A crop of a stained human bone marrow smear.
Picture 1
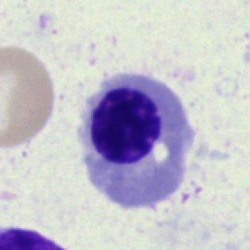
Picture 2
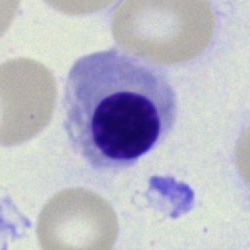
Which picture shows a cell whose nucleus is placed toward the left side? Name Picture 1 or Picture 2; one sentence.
Picture 1 holds the cell with most cytoplasm to the right of its nucleus.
